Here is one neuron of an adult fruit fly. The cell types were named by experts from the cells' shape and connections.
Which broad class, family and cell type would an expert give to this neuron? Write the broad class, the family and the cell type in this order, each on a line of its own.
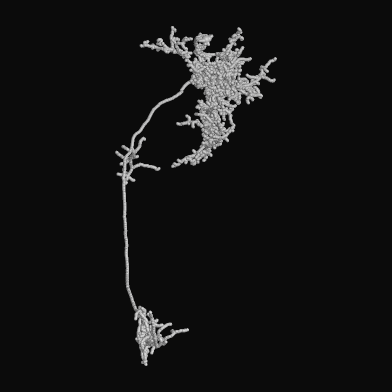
descending neuron
hemilineage SMPpv2_ventral
DNp06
